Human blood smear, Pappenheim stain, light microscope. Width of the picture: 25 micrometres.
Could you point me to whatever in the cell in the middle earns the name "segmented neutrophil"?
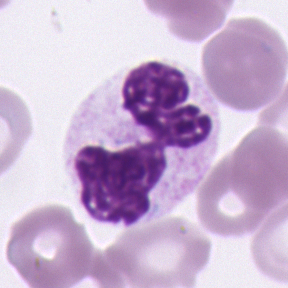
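Nucleus: an upper mass and a lower mass are joined by a narrower part.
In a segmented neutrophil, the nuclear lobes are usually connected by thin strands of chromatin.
Chromatin: dark purple and coarsely clumped. Cytoplasm: plentiful and pale pinkish-lilac. Granules: fine and pinkish-violet, scattered through the cytoplasm. These are the features of this segmented neutrophil.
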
